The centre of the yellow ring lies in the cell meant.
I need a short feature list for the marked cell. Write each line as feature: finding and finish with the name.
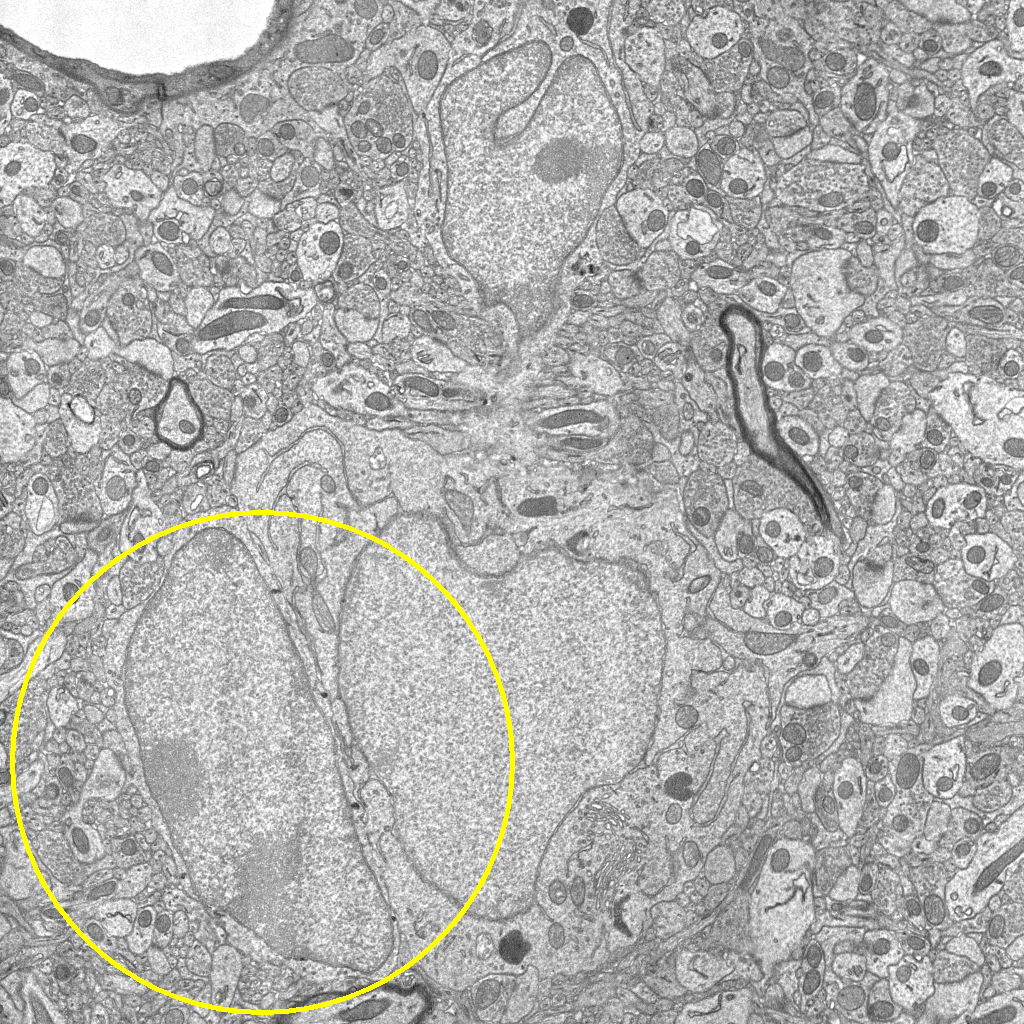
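Nucleus shape: elongated, long axis upper left to lower right
Nuclear outline: wholly within picture
Envelope: smooth, no deep infoldings
Chromatin: mostly pale, finely granular
Lower half: large grey smudgy clumps
Cell: oligodendrocyte precursor cell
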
